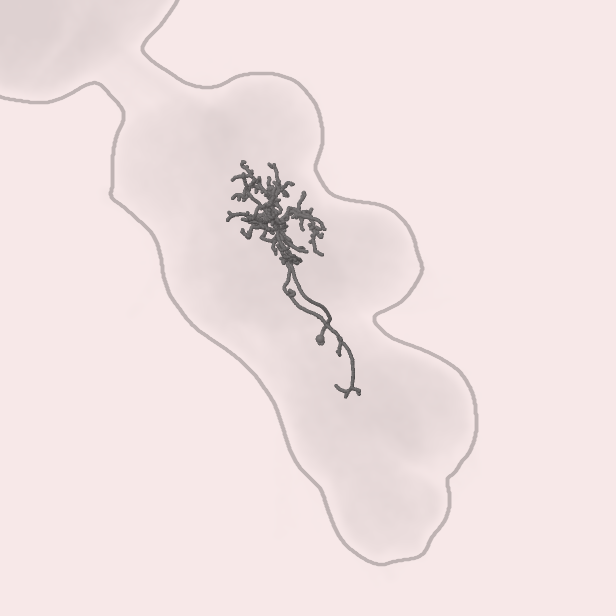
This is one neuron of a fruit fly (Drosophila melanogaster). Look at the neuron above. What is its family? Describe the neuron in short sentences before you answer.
The cell body is in the middle of the picture. As drawn here it is taller than it is wide. Its broad class is nerve-cord intrinsic neuron. The family is hemilineage 11A.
